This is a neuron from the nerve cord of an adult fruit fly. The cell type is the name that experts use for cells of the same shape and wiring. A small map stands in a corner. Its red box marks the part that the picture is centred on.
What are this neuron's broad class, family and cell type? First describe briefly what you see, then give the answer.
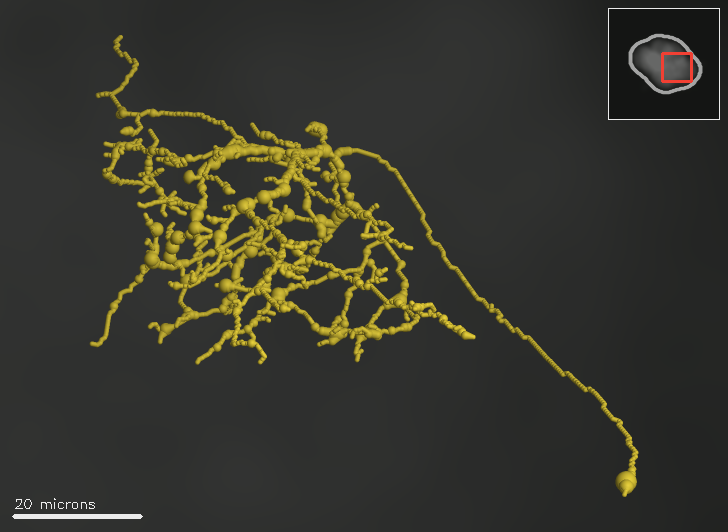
From left to right in the picture it spans about 85 microns. The picture shows dozens of branch ends. Its broad class is nerve-cord intrinsic neuron. The family is hemilineage 11B. It is of cell type IN11B018.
